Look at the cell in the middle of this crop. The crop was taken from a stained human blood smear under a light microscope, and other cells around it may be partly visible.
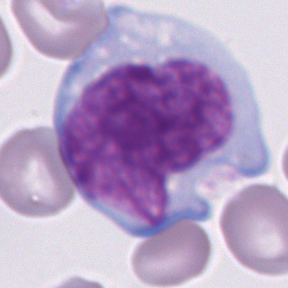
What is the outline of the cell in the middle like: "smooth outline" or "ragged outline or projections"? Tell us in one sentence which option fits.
A rough edge runs around this cell.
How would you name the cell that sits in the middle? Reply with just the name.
myeloblast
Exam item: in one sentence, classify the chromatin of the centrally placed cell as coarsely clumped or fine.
There is no coarse clumping; the chromatin stays fine throughout.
